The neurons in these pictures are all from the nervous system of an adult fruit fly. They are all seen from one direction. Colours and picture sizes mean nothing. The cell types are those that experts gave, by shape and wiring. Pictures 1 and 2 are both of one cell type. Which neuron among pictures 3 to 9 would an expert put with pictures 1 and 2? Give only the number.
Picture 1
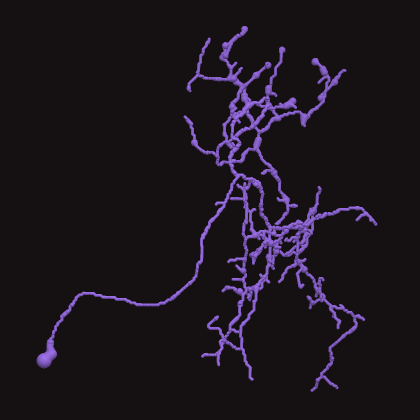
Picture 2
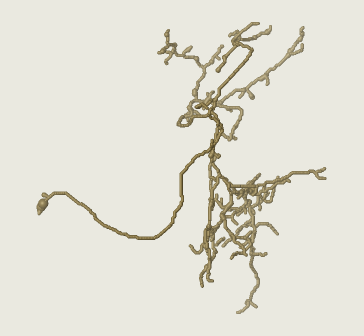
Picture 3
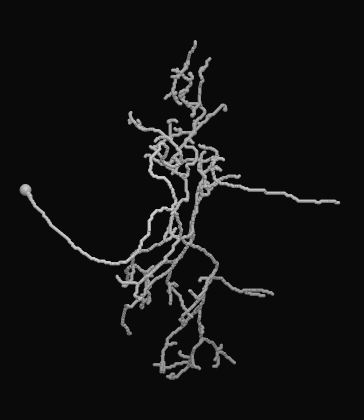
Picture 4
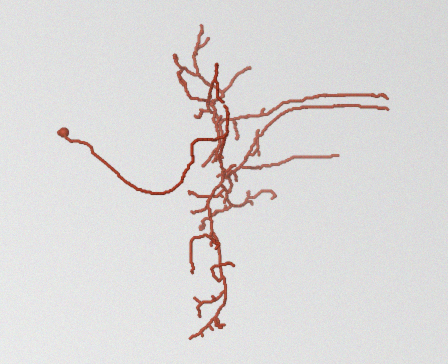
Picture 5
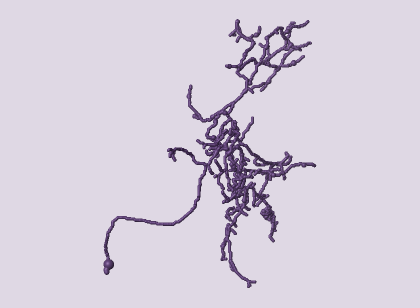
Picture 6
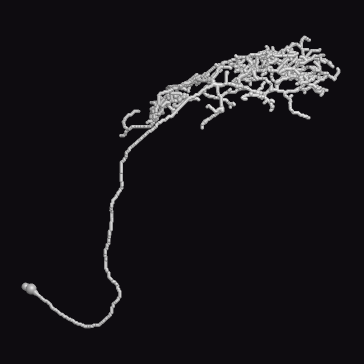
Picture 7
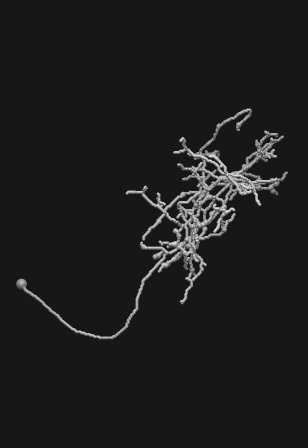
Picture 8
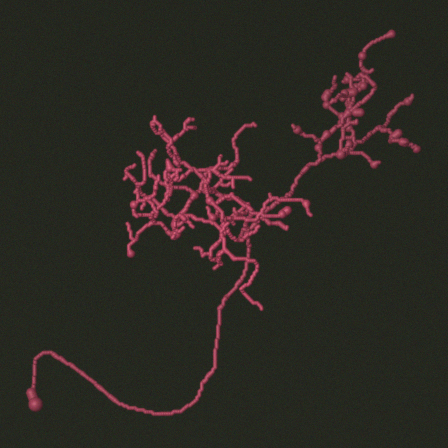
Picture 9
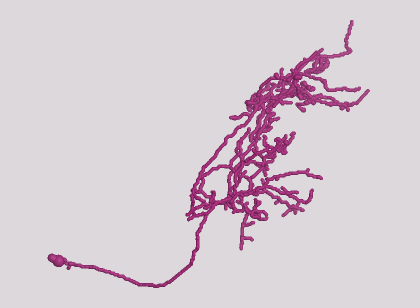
5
